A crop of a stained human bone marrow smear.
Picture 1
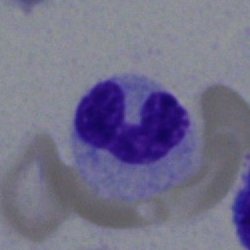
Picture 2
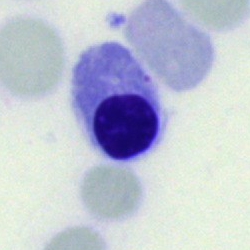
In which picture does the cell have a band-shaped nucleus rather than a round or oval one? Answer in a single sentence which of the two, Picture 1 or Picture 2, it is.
In picture 1, the nucleus of the cell is drawn out into a curved band without separate lobes.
